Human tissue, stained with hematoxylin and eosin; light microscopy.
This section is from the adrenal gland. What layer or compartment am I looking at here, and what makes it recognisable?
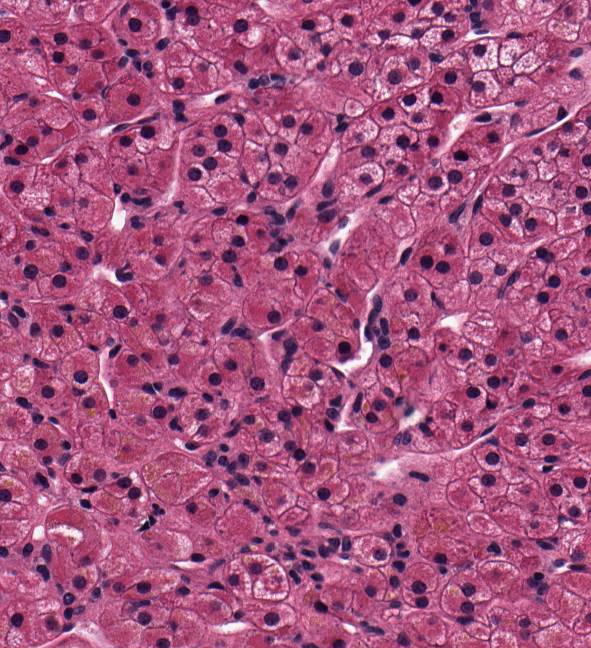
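This field is the zona reticularis. The cytoplasm is pink and finely granular, and fine golden-brown granules are scattered in the cytoplasm of some cells, mostly in the lower half of the field.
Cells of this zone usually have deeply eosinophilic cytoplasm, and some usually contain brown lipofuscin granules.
The pink cytoplasm also sets the field apart from medulla, whose chromaffin cells usually have pale grey-blue granular cytoplasm. The cells are large and polygonal, with round, centrally placed nuclei, each showing a dark nucleolus, and some cells hold two nuclei.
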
